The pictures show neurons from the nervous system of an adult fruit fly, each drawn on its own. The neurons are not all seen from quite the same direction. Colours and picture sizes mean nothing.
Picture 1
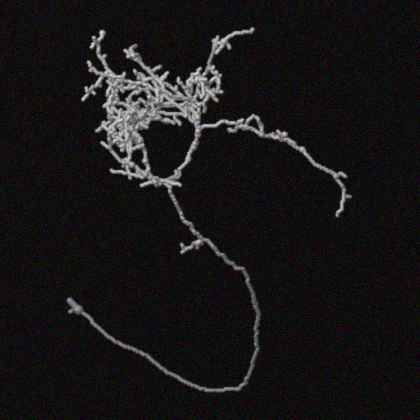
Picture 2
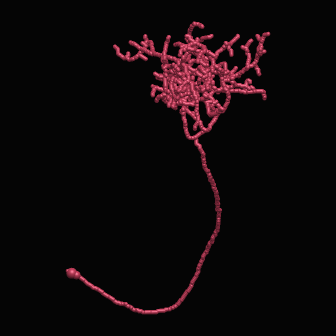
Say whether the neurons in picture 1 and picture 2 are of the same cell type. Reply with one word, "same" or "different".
same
